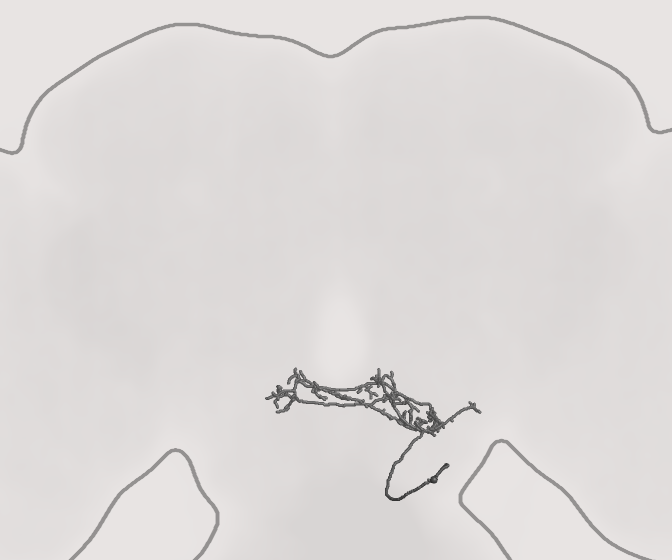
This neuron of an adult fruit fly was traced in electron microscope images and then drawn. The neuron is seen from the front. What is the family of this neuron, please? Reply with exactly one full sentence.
It is the family hemilineage MD3 to which this neuron belongs.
